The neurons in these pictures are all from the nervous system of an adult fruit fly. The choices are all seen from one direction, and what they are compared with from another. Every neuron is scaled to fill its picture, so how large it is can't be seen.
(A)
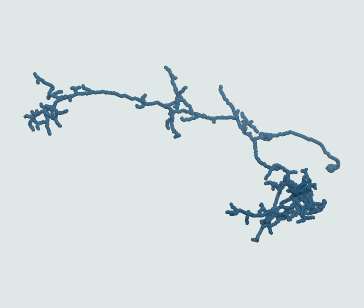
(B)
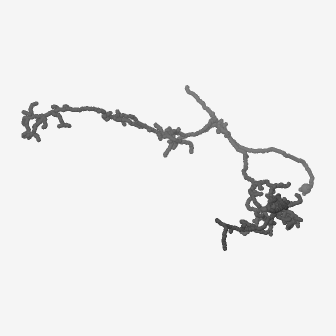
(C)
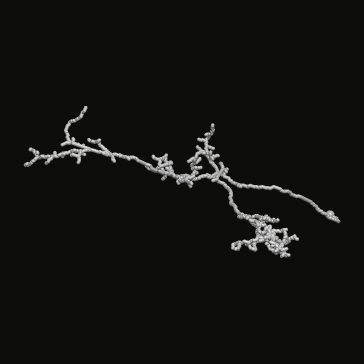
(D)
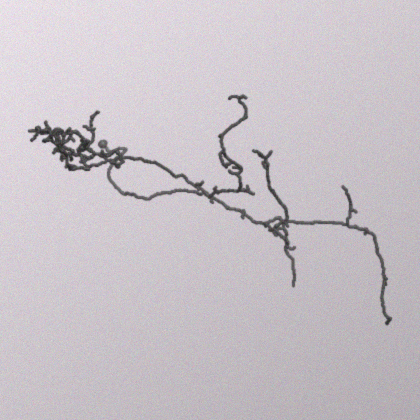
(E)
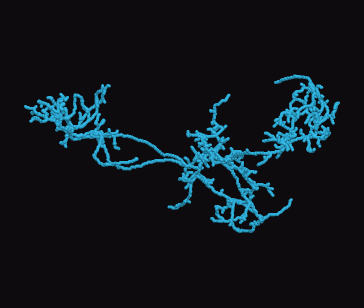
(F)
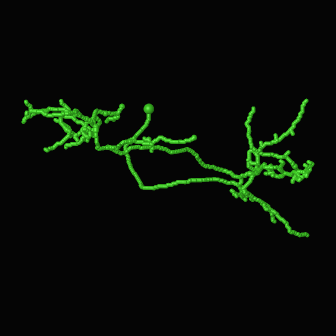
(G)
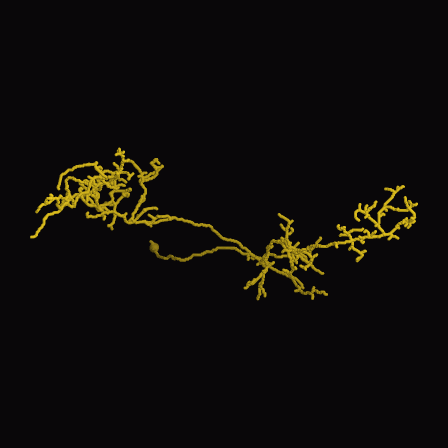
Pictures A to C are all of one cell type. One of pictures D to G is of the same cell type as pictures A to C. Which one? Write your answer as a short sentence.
Picture G shows a neuron of the same cell type.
